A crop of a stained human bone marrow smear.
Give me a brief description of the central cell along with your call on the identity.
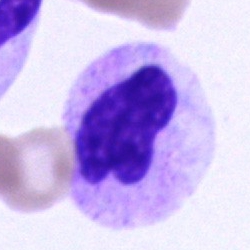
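The nucleus is kidney-shaped, with a notch on its lower side, and shows no visible nucleoli. Its chromatin is dark purple and coarsely clumped. Around it, the cell has a round, smooth outline. It is a band neutrophil.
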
